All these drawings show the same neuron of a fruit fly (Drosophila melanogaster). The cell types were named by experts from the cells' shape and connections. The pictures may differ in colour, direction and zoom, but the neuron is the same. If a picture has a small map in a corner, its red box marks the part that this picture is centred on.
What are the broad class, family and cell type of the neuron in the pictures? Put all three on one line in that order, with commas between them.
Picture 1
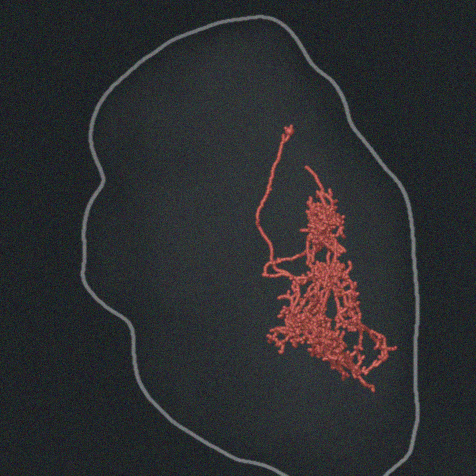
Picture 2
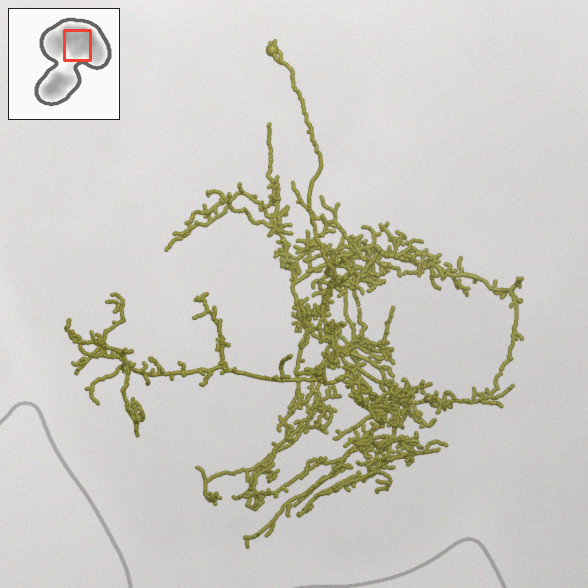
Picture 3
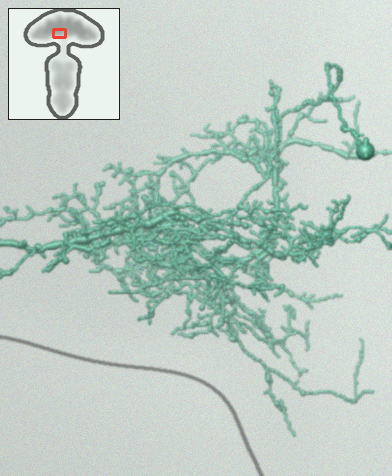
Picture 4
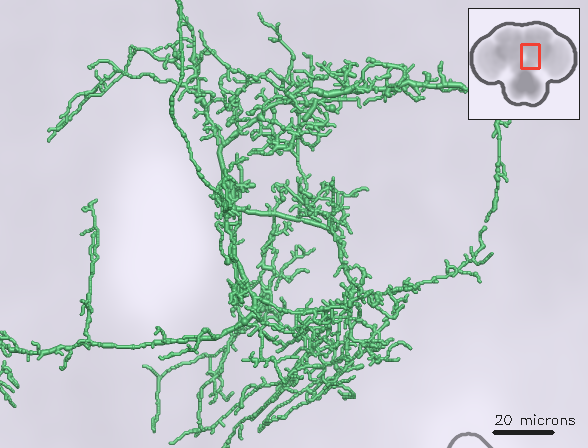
central-brain intrinsic neuron, hemilineage DM1_antero_ventral, PS116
